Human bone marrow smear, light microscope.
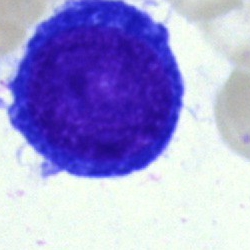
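Proerythroblast, stained bone marrow smear. Round outline; edge slightly ragged rather than smooth. Only a narrow rim of cytoplasm around the nucleus. No distinct granules in the cytoplasm.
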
